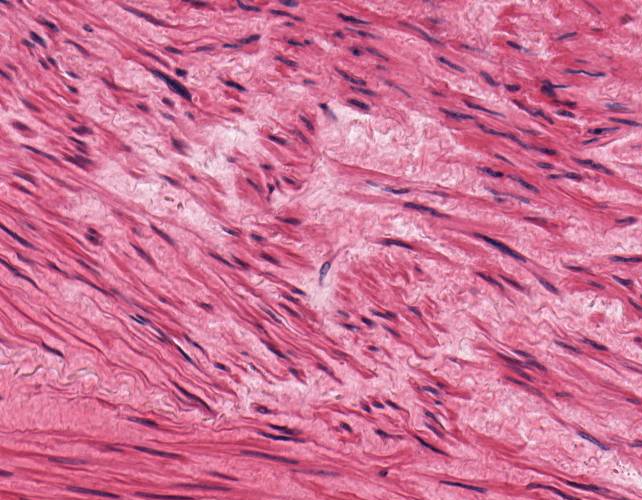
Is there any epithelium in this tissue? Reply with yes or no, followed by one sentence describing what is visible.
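No. No epithelium is present anywhere in the field.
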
